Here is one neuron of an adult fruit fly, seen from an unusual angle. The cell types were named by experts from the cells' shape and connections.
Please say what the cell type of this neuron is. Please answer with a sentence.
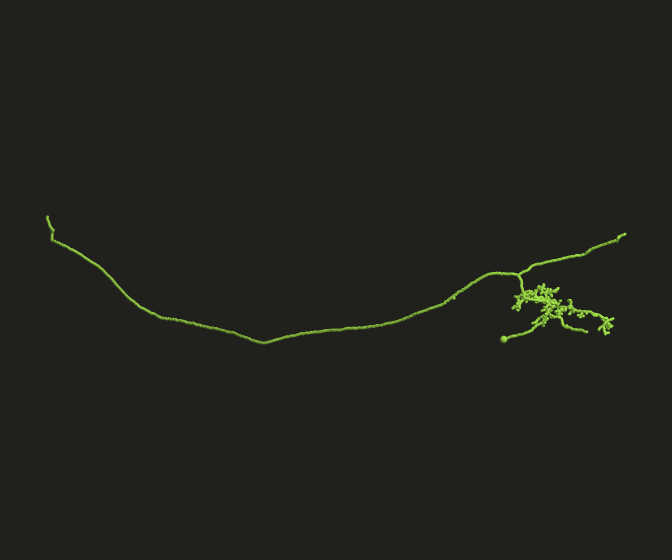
The cell type is AN10B034.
